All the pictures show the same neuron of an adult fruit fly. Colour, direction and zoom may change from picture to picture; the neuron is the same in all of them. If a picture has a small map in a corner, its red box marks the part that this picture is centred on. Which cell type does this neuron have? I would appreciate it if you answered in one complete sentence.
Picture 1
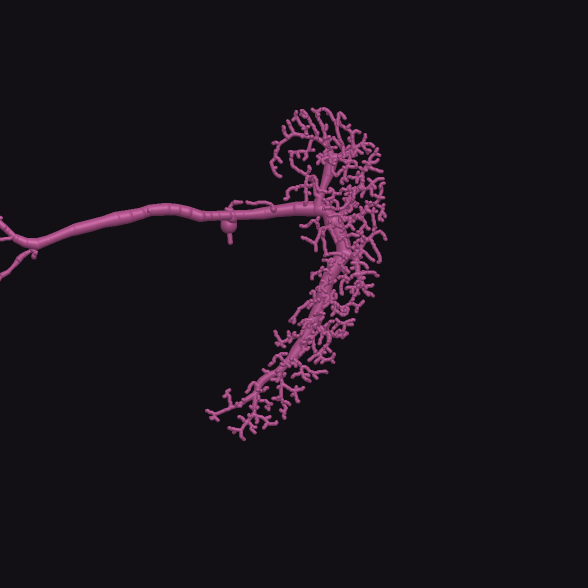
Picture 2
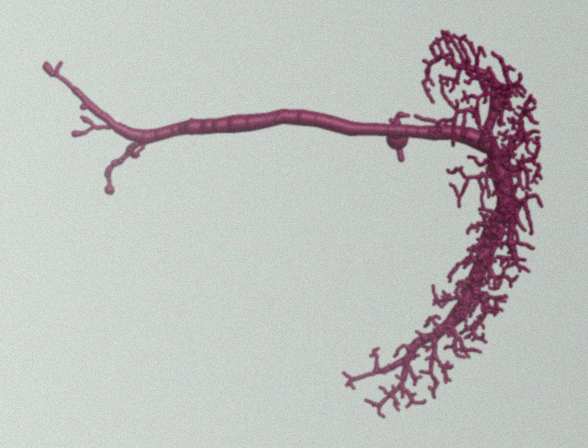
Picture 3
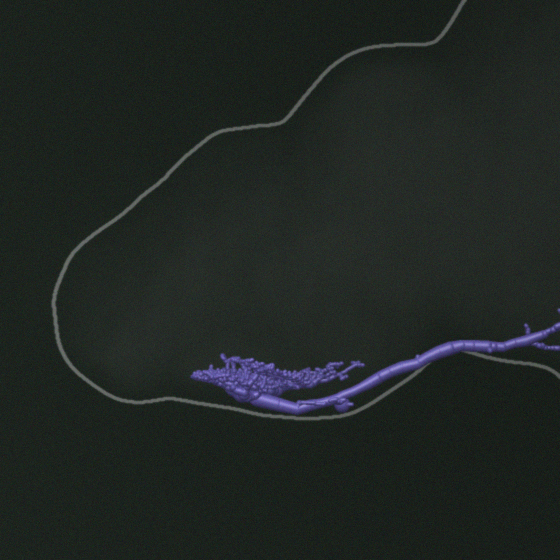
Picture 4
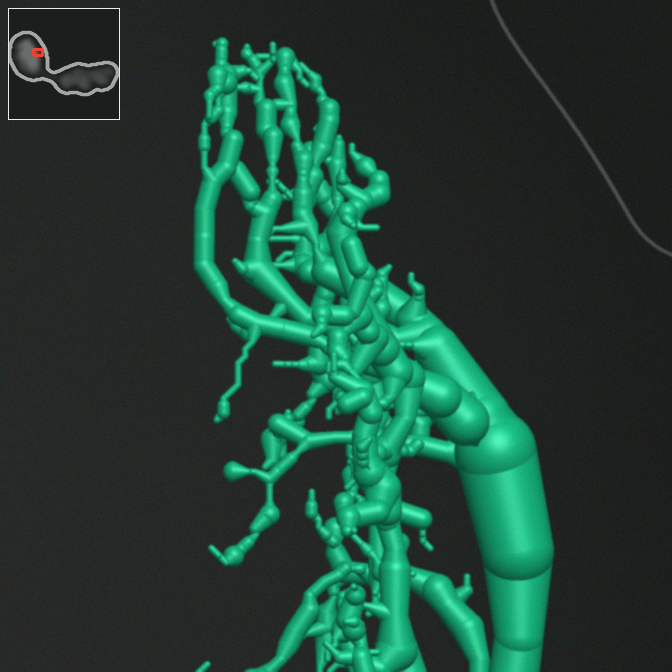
Regarding its cell type, the neuron is VS.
